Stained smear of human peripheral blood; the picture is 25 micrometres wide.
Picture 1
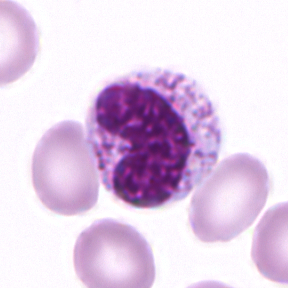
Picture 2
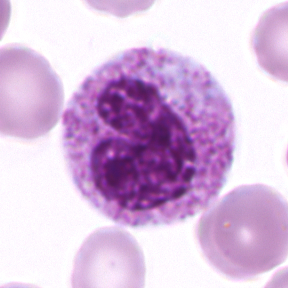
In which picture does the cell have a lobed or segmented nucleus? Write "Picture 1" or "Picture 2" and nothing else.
Picture 2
